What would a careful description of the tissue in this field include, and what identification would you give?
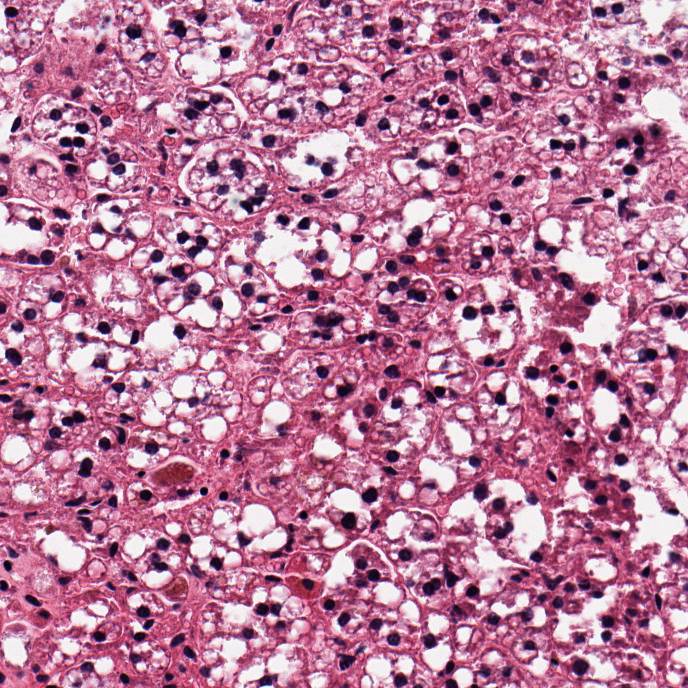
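Most cells show cytoplasm filled with many clear vacuoles of varying size, giving a bubbly appearance. Their nuclei are small, round and darkly stained. Stroma is scant, without thick fibrous bands or large vessels. The tissue is adrenal gland.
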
